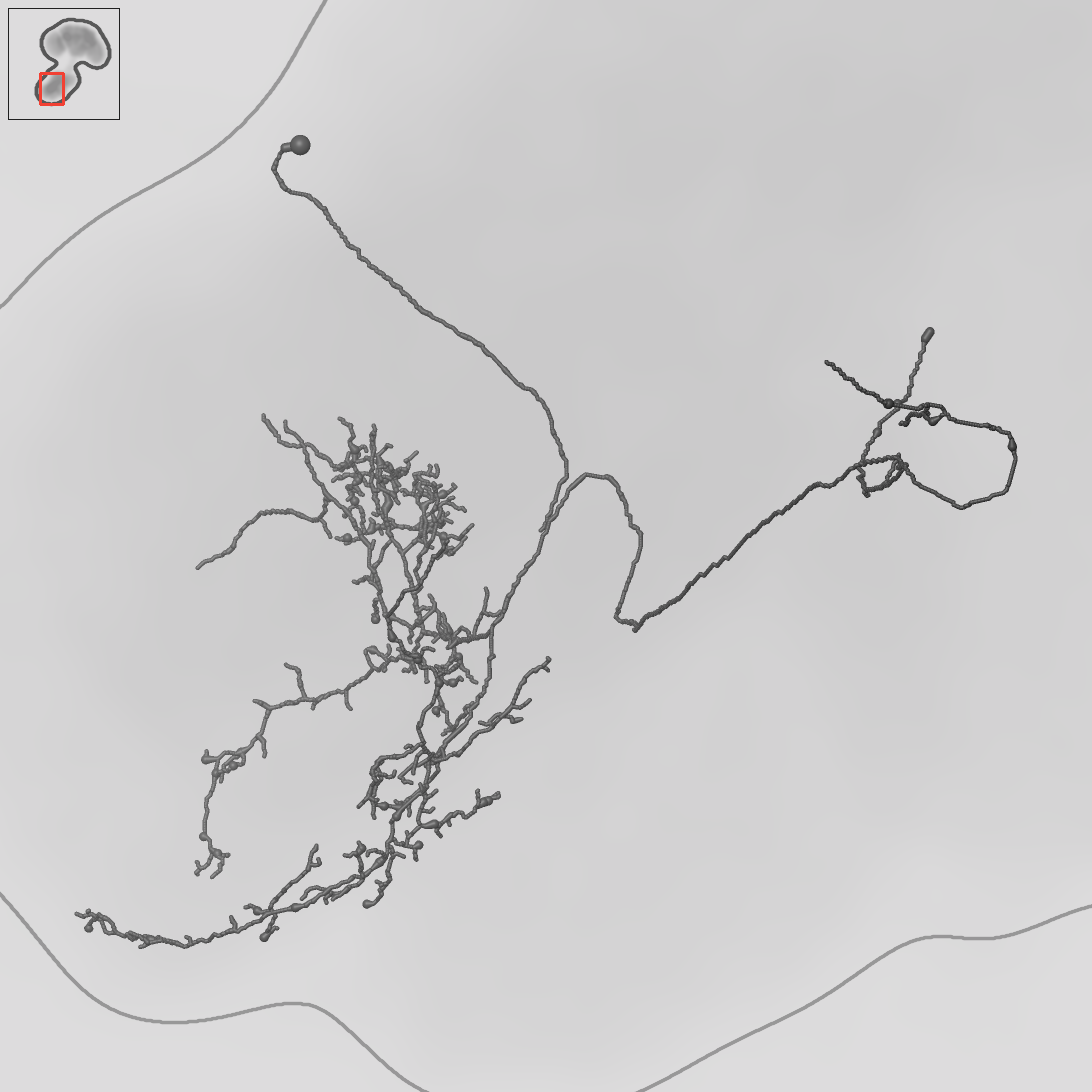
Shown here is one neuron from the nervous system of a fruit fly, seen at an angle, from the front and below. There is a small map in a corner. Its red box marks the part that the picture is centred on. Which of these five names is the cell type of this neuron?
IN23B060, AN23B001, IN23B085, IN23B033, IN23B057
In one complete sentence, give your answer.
It is to cell type IN23B060 that the neuron belongs.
